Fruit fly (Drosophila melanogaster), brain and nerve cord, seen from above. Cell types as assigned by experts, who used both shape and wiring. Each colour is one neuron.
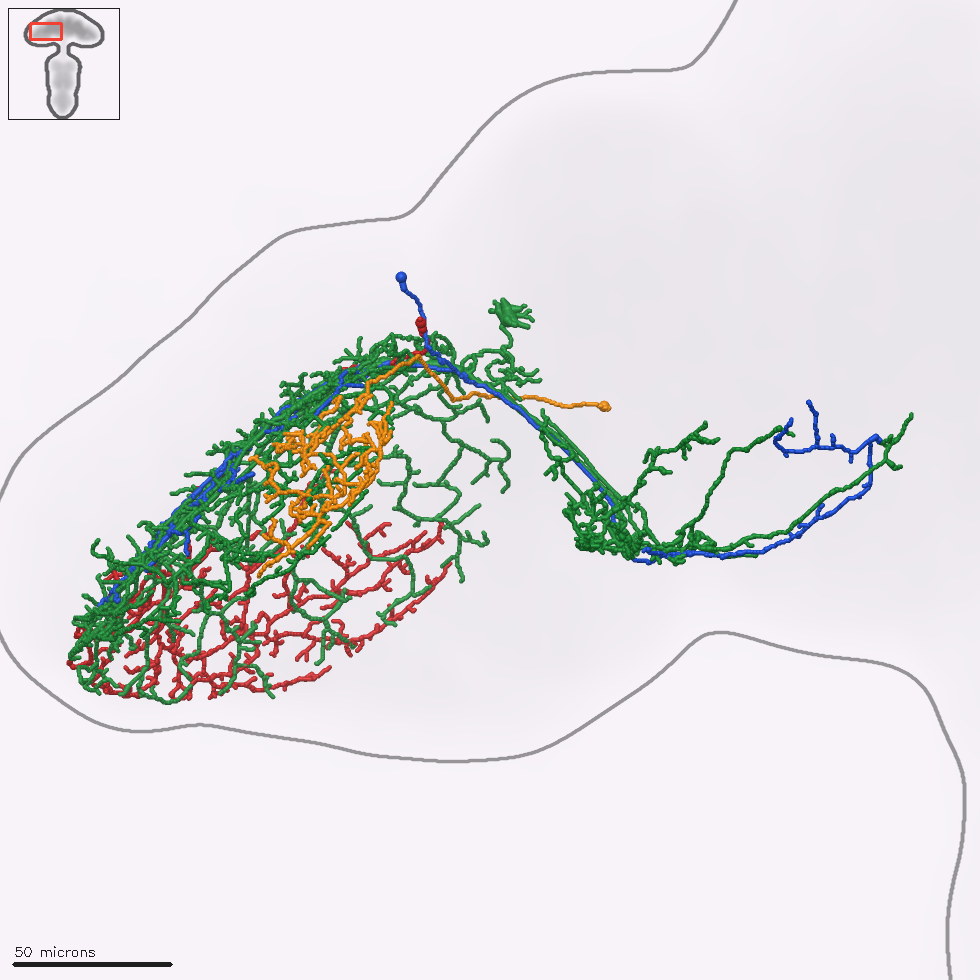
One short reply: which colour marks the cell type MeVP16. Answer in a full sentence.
The colour is blue.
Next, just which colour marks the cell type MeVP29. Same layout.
The colour is green.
